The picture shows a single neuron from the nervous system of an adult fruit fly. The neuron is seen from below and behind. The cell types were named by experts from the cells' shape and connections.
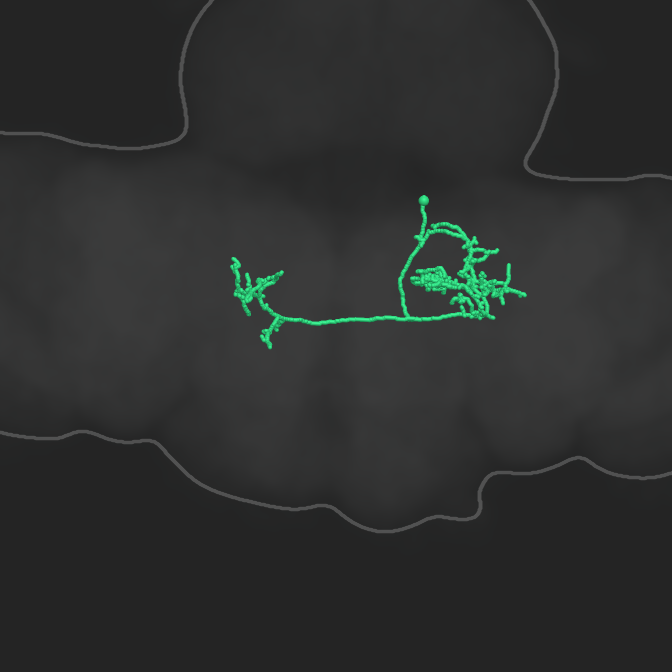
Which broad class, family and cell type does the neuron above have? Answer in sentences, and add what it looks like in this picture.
Its broad class is central-brain intrinsic neuron. The family is hemilineage VLPp2. The cell type is CB4103. In this view it is wider than it is tall.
